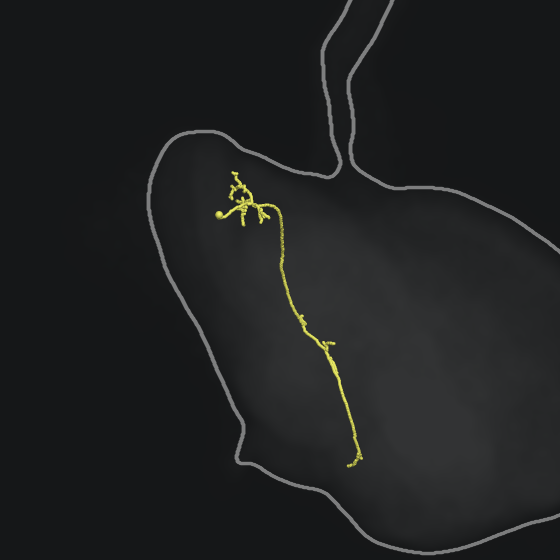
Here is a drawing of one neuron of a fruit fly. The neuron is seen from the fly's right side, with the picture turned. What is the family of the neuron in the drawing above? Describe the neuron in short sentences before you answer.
The cell body can be seen in the middle of the picture. In this view it is taller than it is wide. Its broad class is visual projection neuron. The family is MeTu.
